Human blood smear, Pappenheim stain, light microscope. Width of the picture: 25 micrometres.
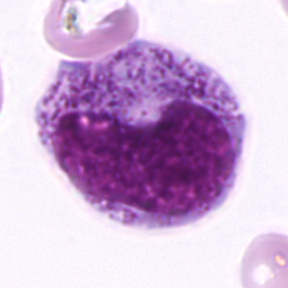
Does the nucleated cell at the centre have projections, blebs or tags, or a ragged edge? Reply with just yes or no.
No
